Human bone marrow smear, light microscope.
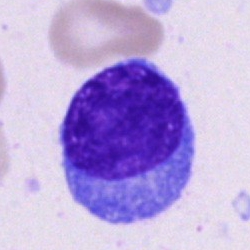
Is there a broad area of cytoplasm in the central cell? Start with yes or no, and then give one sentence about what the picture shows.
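Yes. The cytoplasm forms a broad crescent below the nucleus.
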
